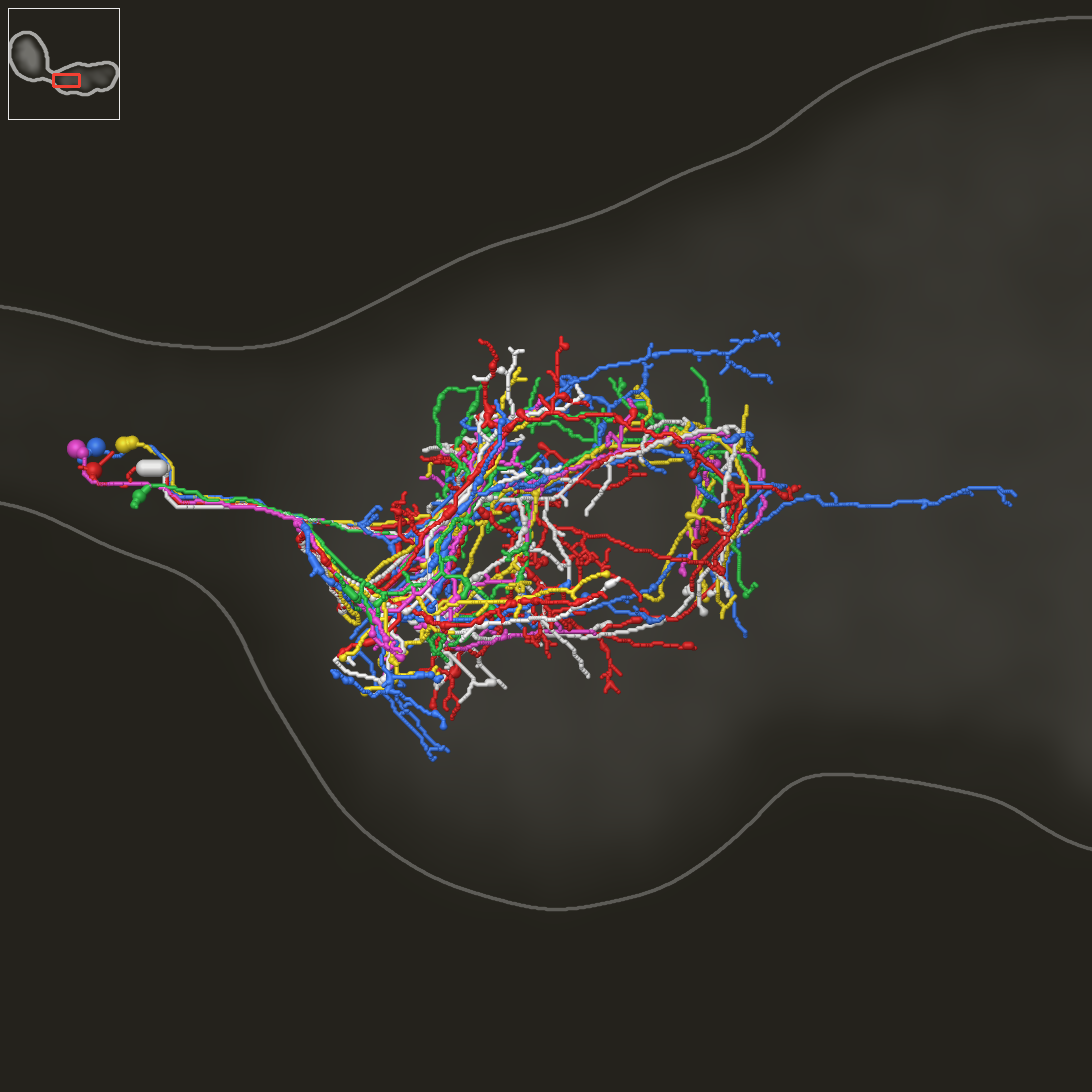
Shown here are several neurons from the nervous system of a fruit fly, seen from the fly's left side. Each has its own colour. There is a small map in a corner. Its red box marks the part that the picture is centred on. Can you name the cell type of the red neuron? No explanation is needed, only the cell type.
IN01A052_a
